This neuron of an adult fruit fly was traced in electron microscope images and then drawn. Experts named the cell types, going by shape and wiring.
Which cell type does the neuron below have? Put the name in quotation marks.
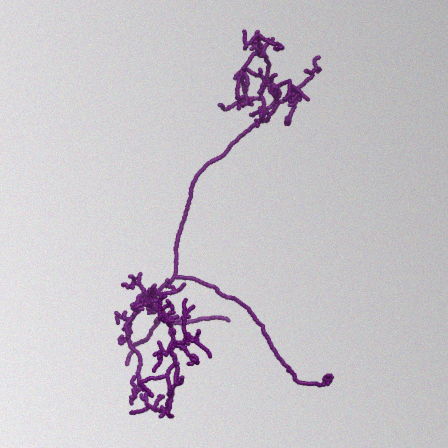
"LAL179"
